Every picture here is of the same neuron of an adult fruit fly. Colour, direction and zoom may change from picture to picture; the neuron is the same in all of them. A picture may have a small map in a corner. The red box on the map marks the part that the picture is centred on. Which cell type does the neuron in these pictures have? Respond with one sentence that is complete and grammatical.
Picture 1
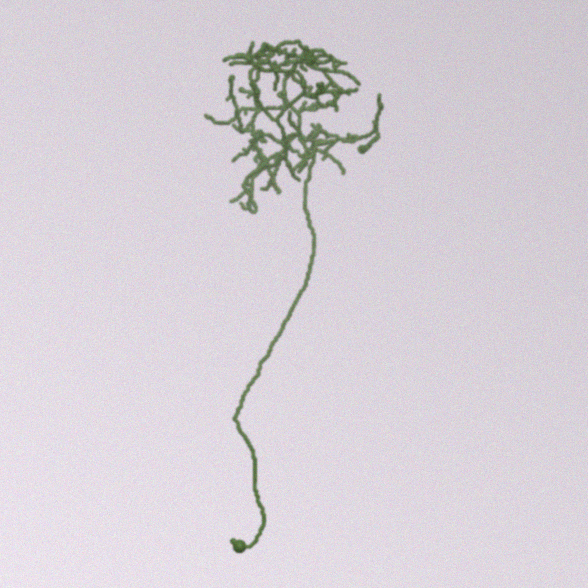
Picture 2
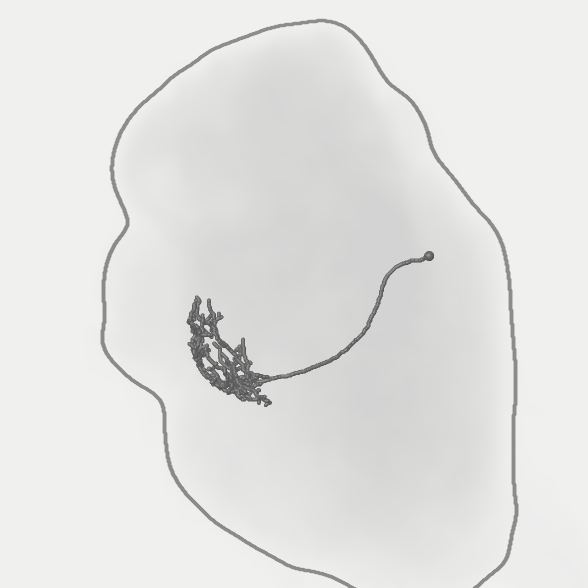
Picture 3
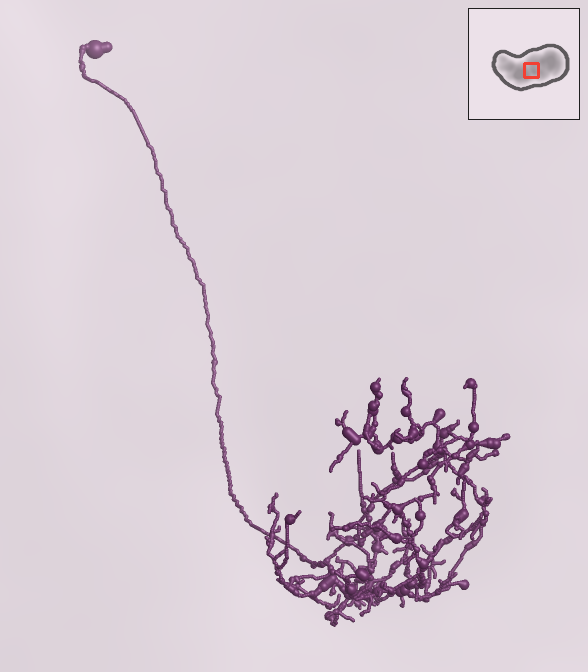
The cell type held by this neuron is AVLP550_b.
